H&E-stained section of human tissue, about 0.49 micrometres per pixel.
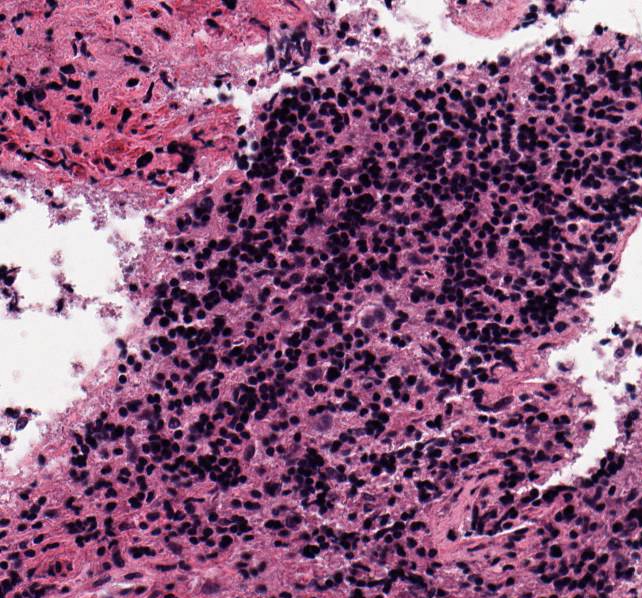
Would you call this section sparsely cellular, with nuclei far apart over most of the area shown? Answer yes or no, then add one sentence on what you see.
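No. Most of the field, from the centre to the right and lower parts, is a dense diffuse sheet of cells without glands or other lumen-forming units.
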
